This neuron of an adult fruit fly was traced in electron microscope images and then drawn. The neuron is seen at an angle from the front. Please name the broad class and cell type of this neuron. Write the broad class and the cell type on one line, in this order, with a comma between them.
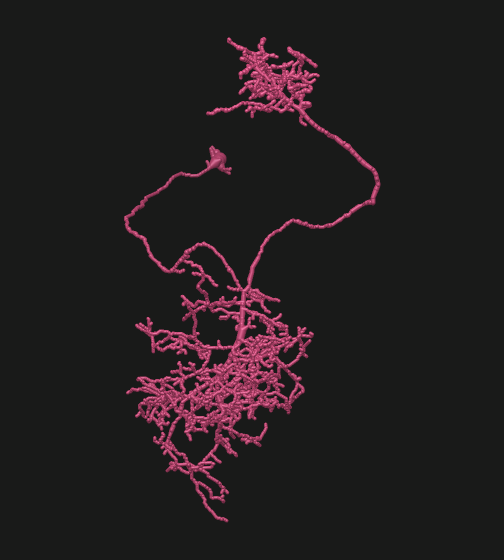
central-brain intrinsic neuron, SMP554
